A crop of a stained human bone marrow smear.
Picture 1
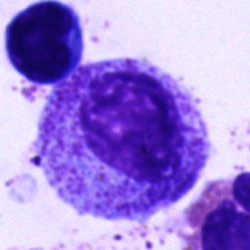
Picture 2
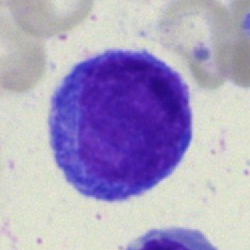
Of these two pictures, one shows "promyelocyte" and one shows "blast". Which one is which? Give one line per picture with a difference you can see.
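In picture 1 we see a promyelocyte: Numerous fine purple granules are scattered throughout the cytoplasm.
In picture 2 we see a blast: No granules can be seen in the cytoplasm.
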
